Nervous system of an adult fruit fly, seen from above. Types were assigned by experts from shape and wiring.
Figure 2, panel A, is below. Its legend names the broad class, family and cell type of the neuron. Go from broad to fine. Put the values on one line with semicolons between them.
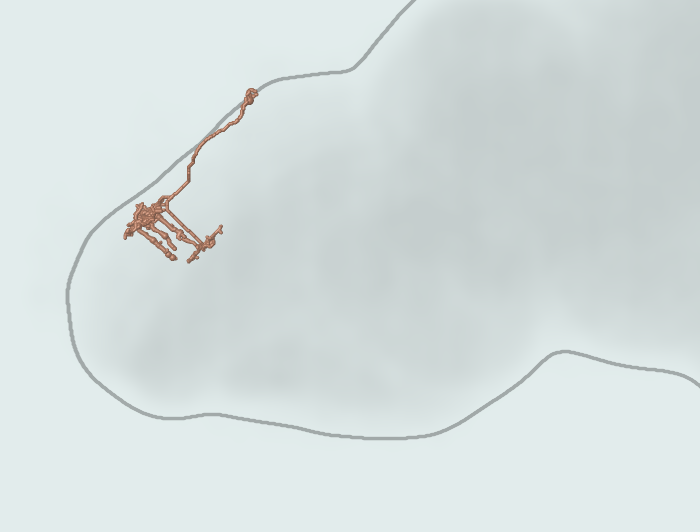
optic-lobe intrinsic neuron; Dm; Dm9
